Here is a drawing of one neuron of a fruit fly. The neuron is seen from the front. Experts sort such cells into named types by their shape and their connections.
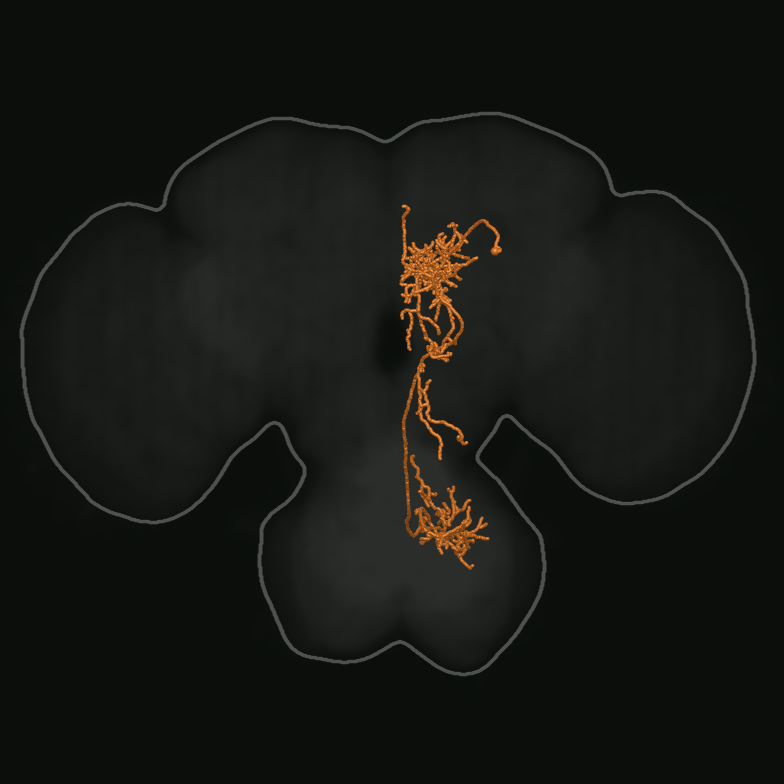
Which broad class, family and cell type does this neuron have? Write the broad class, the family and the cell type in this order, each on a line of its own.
descending neuron
hemilineage WEDd1
DNae008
